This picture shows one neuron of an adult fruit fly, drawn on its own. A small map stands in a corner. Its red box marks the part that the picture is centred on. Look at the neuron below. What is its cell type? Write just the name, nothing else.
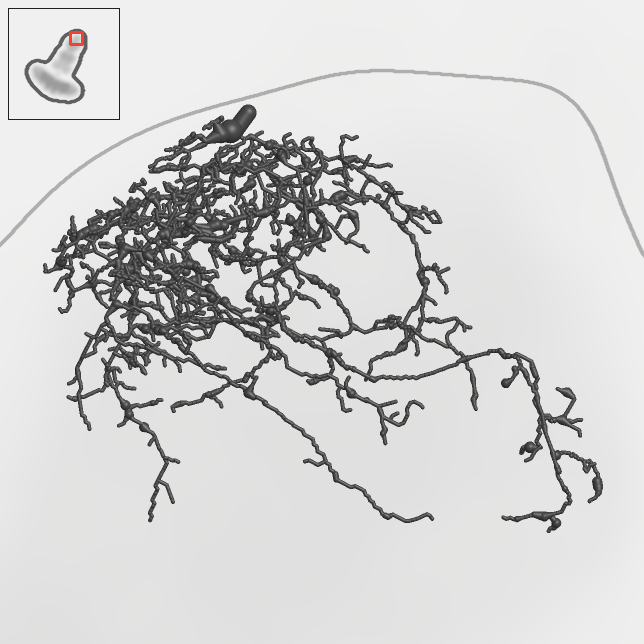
INXXX352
